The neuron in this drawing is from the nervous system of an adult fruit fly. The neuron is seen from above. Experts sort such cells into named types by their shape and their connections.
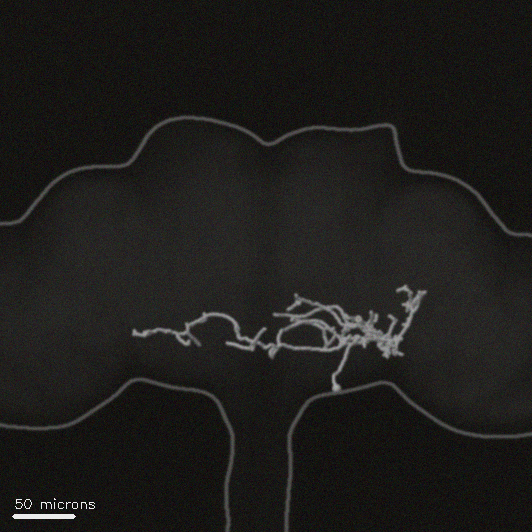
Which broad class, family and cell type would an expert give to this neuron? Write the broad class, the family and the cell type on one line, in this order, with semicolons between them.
central-brain intrinsic neuron; hemilineage DM6_ventral; CB2935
